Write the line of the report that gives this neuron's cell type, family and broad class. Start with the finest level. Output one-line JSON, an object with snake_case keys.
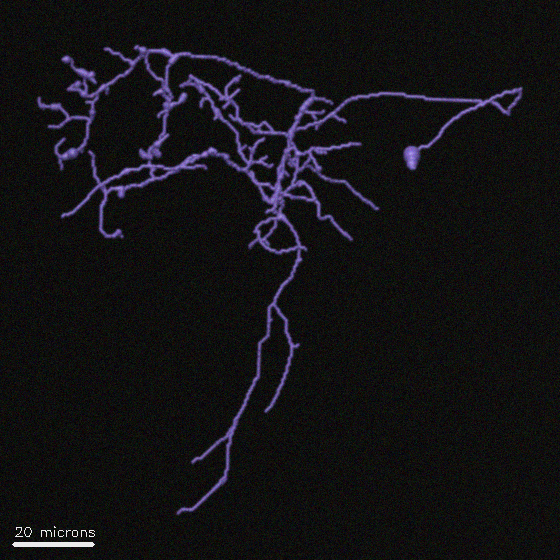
{"cell_type": "IN01A063_c", "family": "hemilineage 01A", "broad_class": "nerve-cord intrinsic neuron"}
